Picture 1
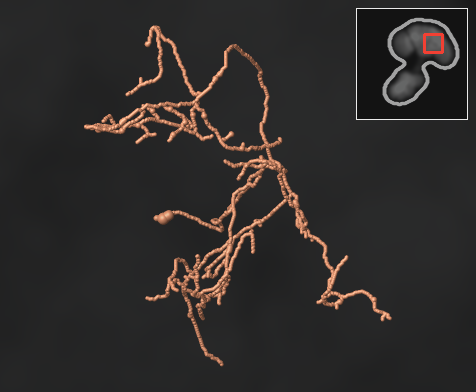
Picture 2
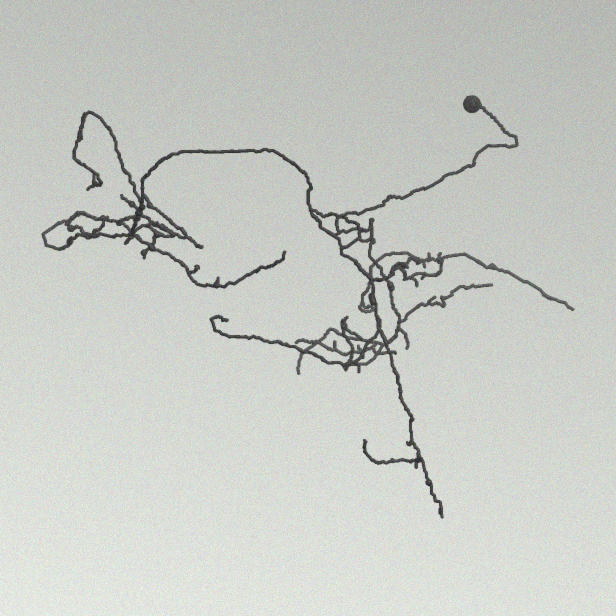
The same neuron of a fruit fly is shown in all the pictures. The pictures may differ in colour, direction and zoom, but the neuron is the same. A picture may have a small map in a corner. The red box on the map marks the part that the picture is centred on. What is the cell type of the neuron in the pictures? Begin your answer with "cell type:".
cell type: PVLP216m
